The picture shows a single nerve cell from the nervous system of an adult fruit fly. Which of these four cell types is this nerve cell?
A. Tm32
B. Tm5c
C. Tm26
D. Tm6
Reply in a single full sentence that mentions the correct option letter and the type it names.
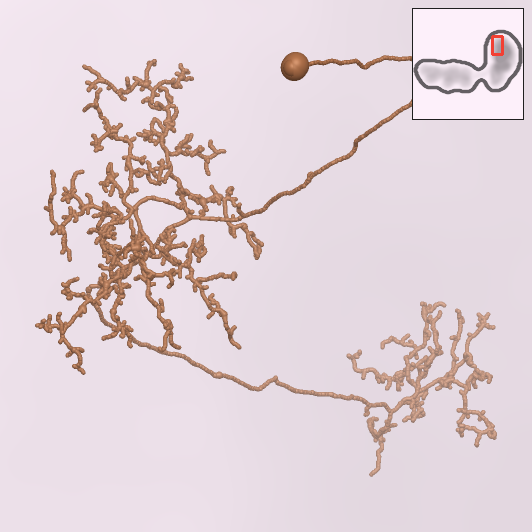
The nerve cell is of type Tm32, and that type is option A.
